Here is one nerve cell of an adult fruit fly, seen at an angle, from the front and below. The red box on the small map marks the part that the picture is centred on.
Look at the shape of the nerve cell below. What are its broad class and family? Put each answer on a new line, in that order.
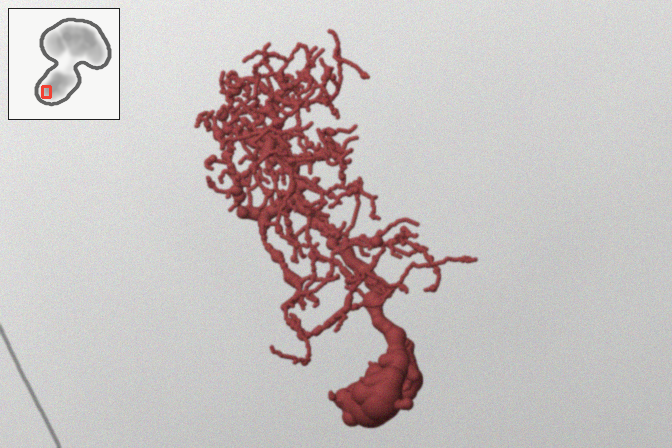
motor neuron of the nerve cord
MNad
